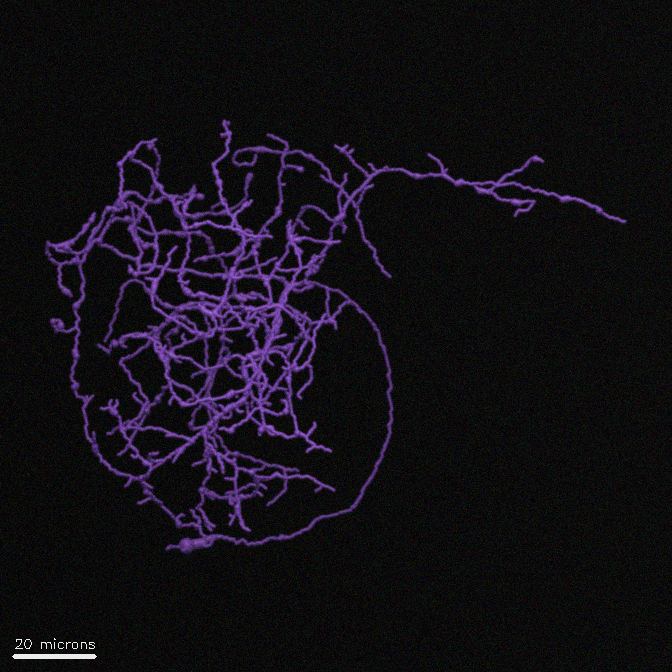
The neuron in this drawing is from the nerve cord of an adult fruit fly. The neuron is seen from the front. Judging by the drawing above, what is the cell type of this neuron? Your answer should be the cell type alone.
IN20A.22A022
